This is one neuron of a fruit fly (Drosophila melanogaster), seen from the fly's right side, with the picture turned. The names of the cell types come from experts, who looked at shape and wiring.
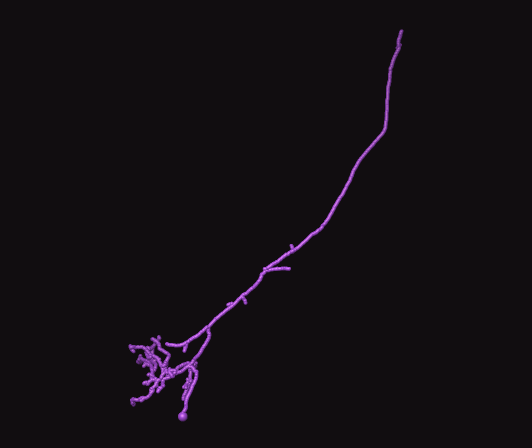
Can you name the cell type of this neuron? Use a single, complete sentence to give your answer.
The neuron here is of the cell type AN10B062.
